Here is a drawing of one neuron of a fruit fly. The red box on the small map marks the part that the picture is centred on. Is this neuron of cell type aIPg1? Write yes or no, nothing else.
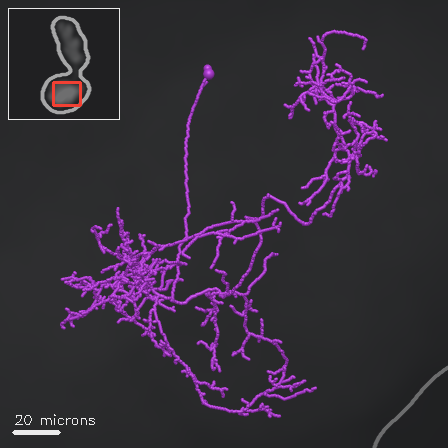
no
